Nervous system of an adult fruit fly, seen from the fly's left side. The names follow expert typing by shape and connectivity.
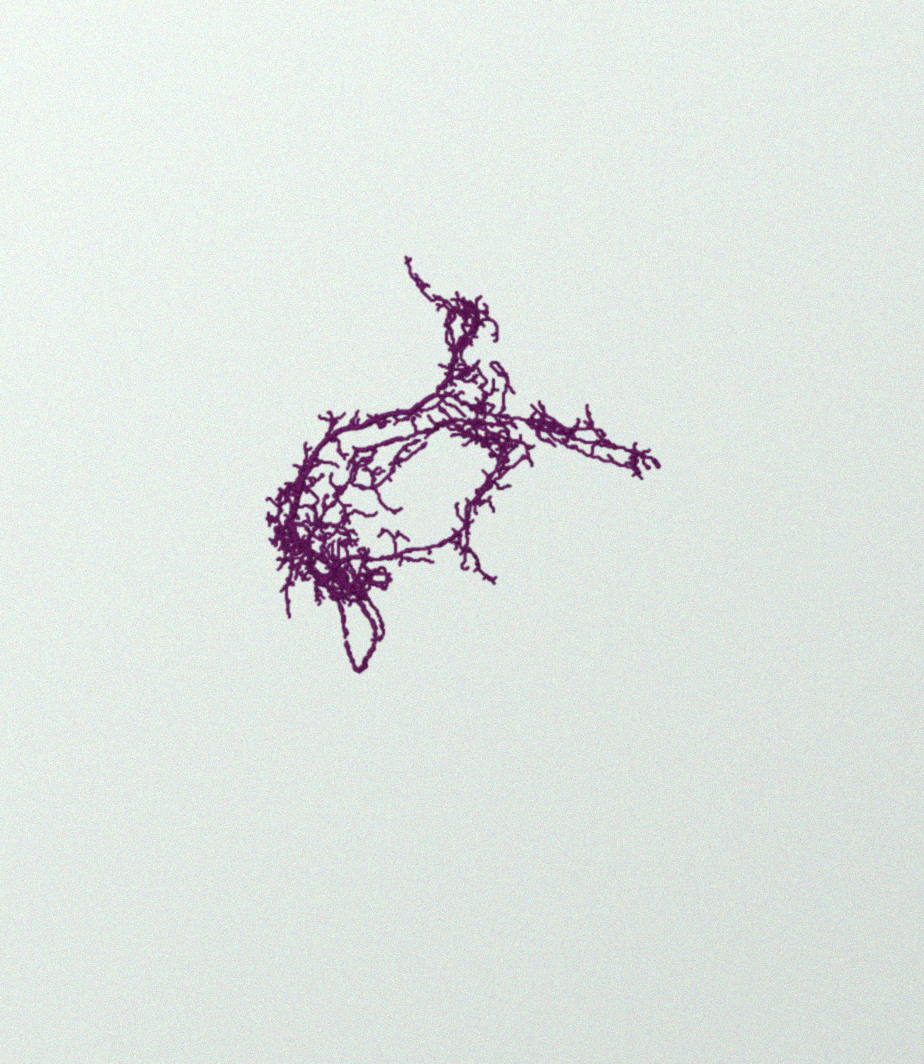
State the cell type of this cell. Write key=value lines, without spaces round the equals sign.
cell_type=AVLP369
